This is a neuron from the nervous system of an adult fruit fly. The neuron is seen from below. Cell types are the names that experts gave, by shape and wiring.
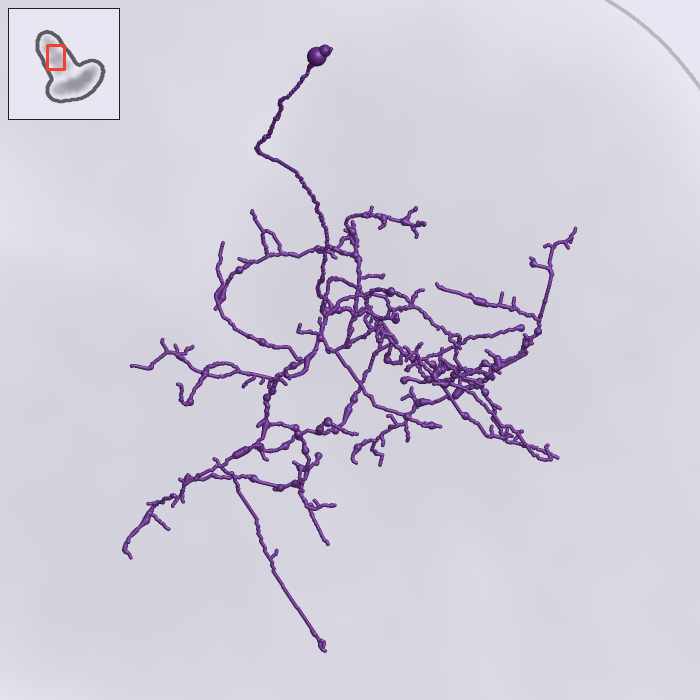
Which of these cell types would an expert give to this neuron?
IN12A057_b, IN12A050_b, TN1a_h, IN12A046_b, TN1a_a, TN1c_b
IN12A057_b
